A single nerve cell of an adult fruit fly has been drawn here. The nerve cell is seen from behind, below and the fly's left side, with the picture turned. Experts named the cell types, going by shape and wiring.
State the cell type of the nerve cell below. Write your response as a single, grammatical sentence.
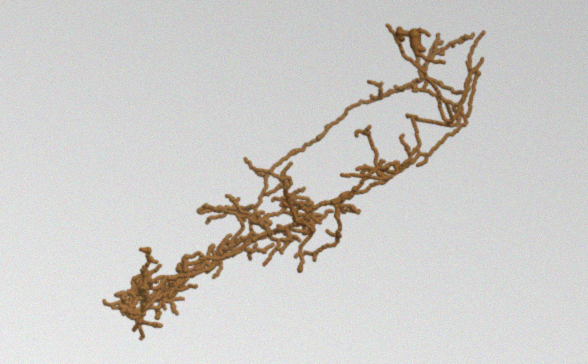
This nerve cell is of the type GNG241.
